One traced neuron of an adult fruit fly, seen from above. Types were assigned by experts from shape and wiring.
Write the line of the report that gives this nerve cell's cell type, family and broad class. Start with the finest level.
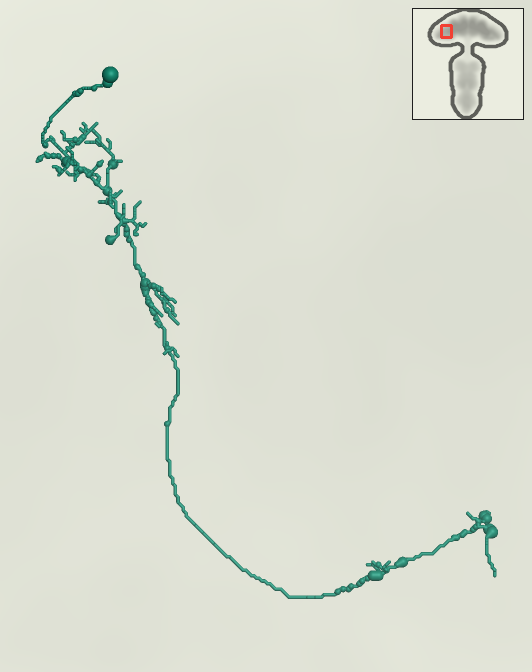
Tm12; Tm; optic-lobe intrinsic neuron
